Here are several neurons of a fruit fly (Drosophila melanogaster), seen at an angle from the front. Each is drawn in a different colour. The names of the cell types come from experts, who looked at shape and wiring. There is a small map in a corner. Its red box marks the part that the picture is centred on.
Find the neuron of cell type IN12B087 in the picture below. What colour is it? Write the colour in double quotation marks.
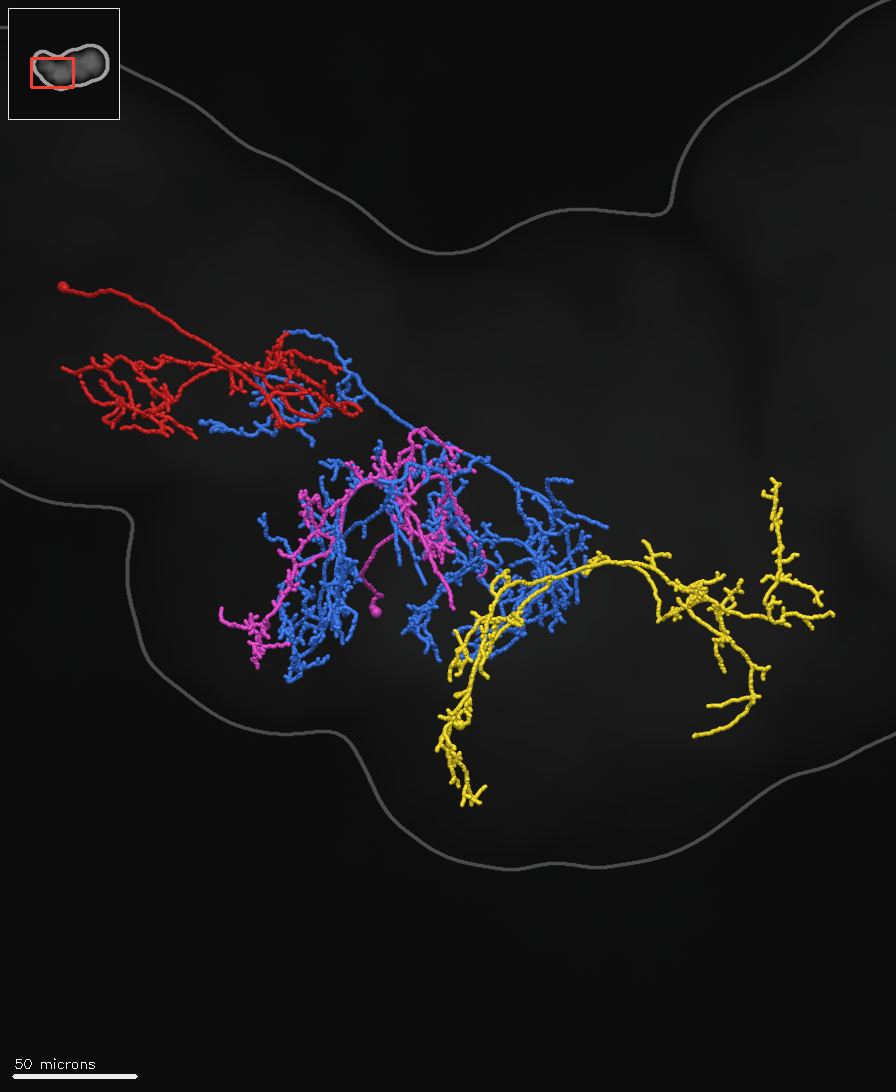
"red"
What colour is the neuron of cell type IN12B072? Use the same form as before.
"magenta"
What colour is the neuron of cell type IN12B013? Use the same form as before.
"blue"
